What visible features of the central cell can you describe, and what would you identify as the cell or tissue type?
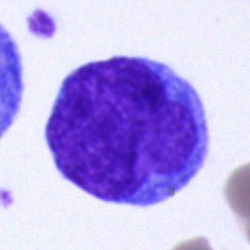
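Checking the outline gives a round, smooth edge. Moving to the nucleus, it fills most of the cell. Its chromatin is fine and evenly spread, free of coarse clumps. The cytoplasm, checked last, is blue. The cell is a blast.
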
